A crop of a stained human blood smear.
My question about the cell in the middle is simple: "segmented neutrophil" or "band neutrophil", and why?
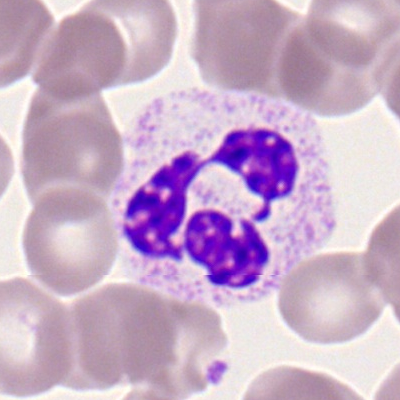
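This is a segmented neutrophil. Look at the nucleus with me: it is divided into three separate lobes, and thin strands join them.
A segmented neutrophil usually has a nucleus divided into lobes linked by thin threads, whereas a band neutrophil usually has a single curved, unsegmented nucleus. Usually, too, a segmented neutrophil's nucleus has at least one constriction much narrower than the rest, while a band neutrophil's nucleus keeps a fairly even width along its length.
Around the lobes, the cytoplasm is plentiful and pale pinkish-lilac, with fine lilac granules scattered throughout.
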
